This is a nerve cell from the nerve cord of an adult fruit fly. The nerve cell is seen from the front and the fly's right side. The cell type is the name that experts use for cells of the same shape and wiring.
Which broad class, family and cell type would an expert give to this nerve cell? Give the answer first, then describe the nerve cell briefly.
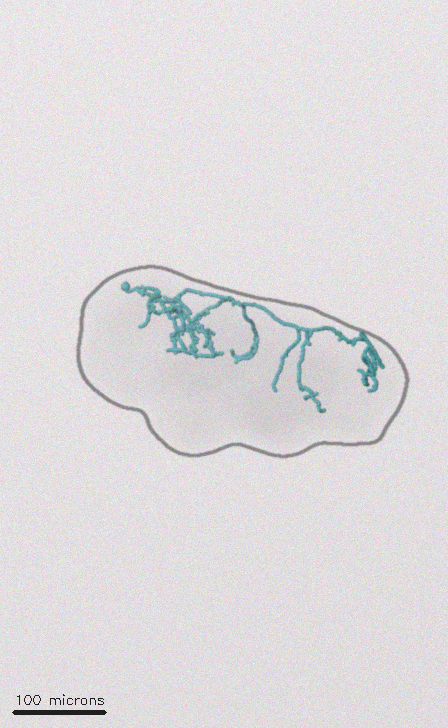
This is an ascending neuron. Its family is hemilineage 19B. It is of cell type AN19B051. By the scale bar it is about 300 microns wide in this view. As drawn here it is wider than it is tall.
